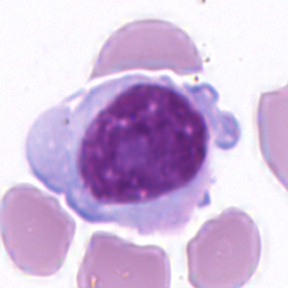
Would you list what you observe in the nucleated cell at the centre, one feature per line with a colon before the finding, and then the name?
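Outline: irregular, not smoothly round
Nucleus: oval, with no lobes
Granules: none visible in the cytoplasm
Edge: small rounded blebs sticking out at the upper right
Name: plasma cell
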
